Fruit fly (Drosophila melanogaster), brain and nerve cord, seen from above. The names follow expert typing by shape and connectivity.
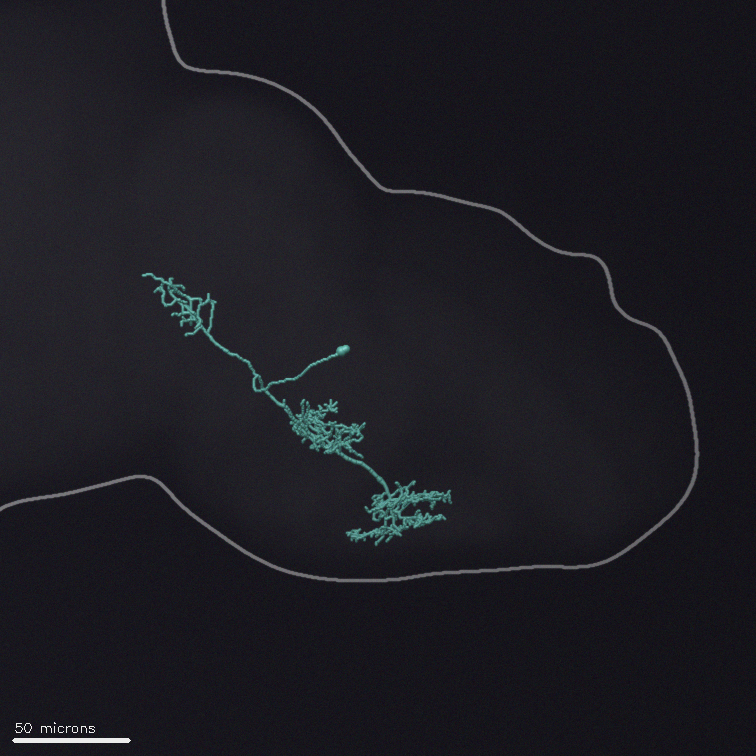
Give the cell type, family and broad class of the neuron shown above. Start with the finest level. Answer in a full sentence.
Type LPLC2 of hemilineage VPNd1, a visual projection neuron.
